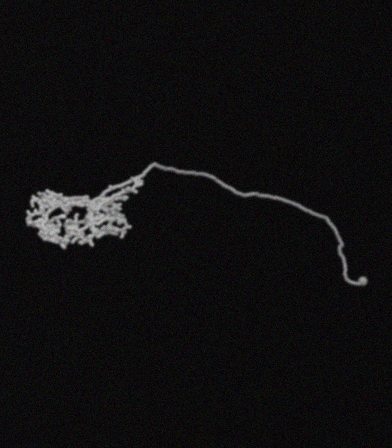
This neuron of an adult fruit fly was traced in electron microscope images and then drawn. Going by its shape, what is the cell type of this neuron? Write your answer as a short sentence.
The cell type is INXXX321.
